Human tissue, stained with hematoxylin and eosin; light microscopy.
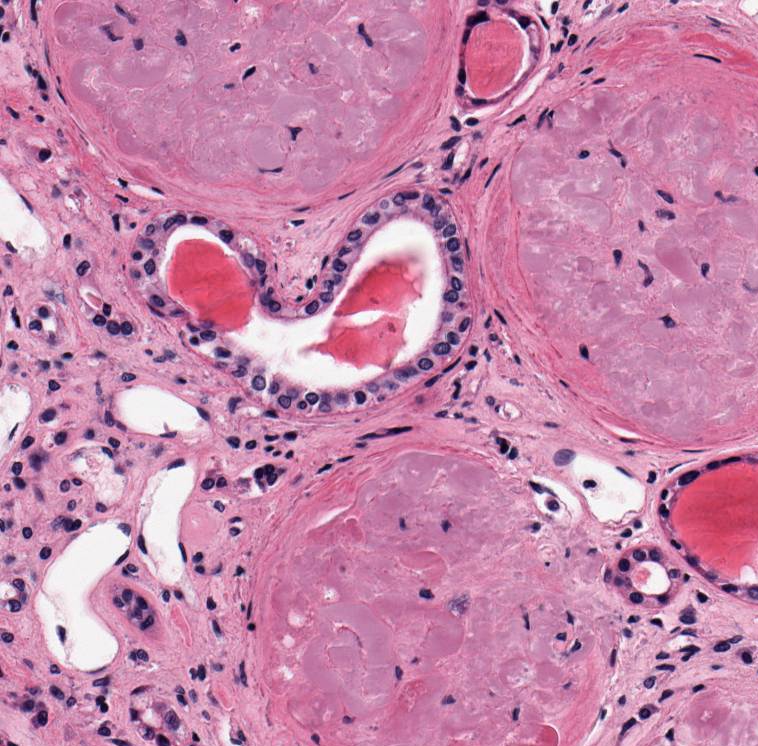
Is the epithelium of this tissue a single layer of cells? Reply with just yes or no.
Yes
